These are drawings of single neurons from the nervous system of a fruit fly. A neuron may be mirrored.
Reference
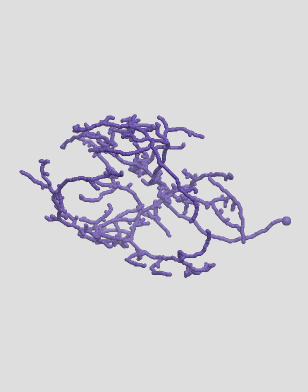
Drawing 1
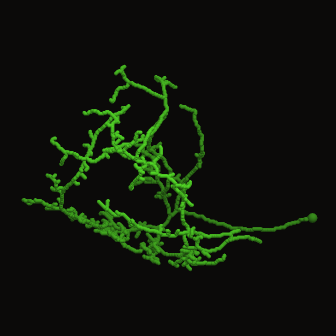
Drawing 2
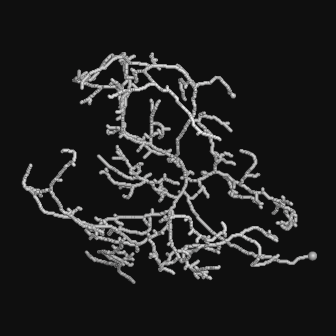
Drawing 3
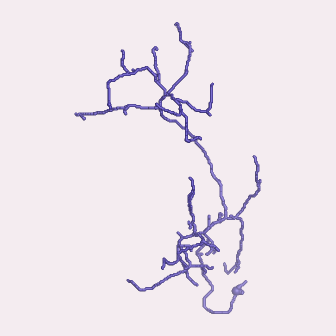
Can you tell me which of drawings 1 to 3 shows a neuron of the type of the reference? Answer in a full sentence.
Drawing 2 shows a neuron of the same cell type.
